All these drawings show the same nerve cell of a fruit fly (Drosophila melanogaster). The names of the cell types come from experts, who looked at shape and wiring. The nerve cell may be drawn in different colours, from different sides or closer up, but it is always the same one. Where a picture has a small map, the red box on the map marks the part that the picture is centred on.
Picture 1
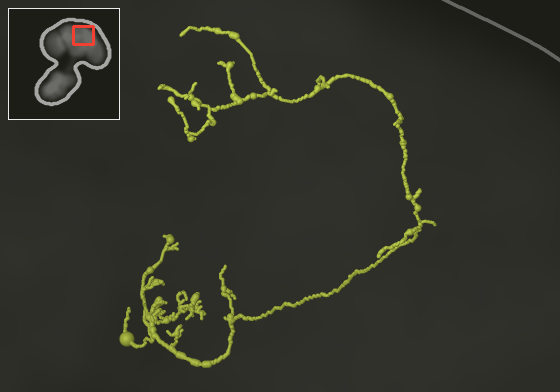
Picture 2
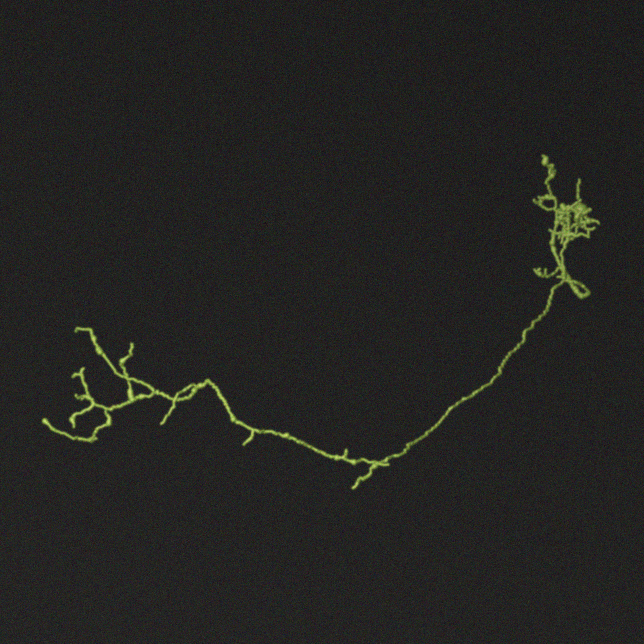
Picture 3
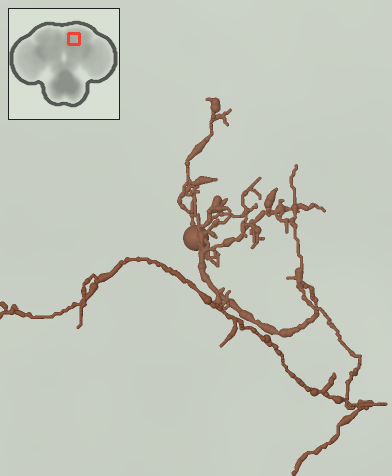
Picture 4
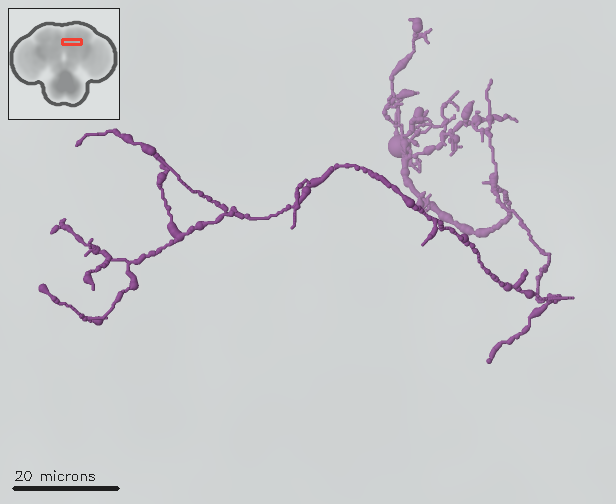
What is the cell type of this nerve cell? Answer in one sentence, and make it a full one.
This nerve cell counts as a member of the cell type KCg-m.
